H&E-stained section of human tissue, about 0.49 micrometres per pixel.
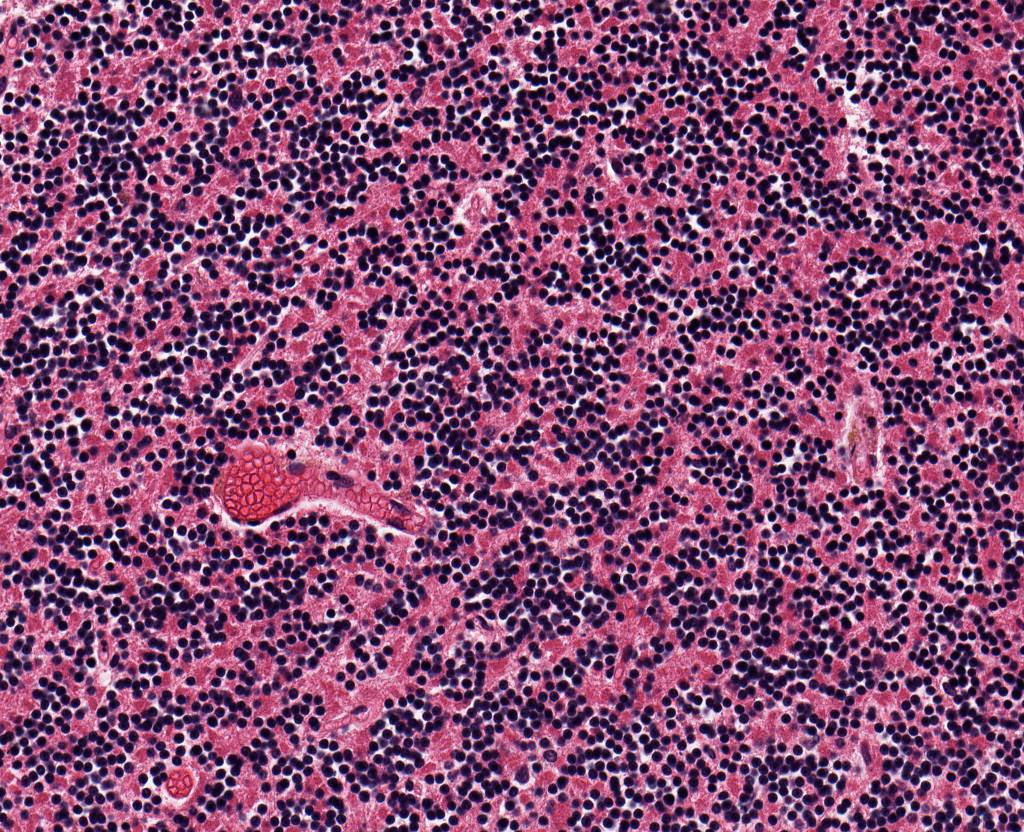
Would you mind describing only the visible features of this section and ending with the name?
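Small, round, dark nuclei pack the field densely and fairly evenly, little cytoplasm visible. Left of centre, a vessel packed with red blood cells widens leftward, tapering rightward. Near the bottom left corner lies a second, small round vessel with red blood cells. This is cerebellum.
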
